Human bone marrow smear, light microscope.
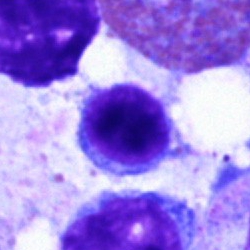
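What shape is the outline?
Round.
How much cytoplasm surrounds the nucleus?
Only a thin rim, and it's blue.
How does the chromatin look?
Dense and dark purple.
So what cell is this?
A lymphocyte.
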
